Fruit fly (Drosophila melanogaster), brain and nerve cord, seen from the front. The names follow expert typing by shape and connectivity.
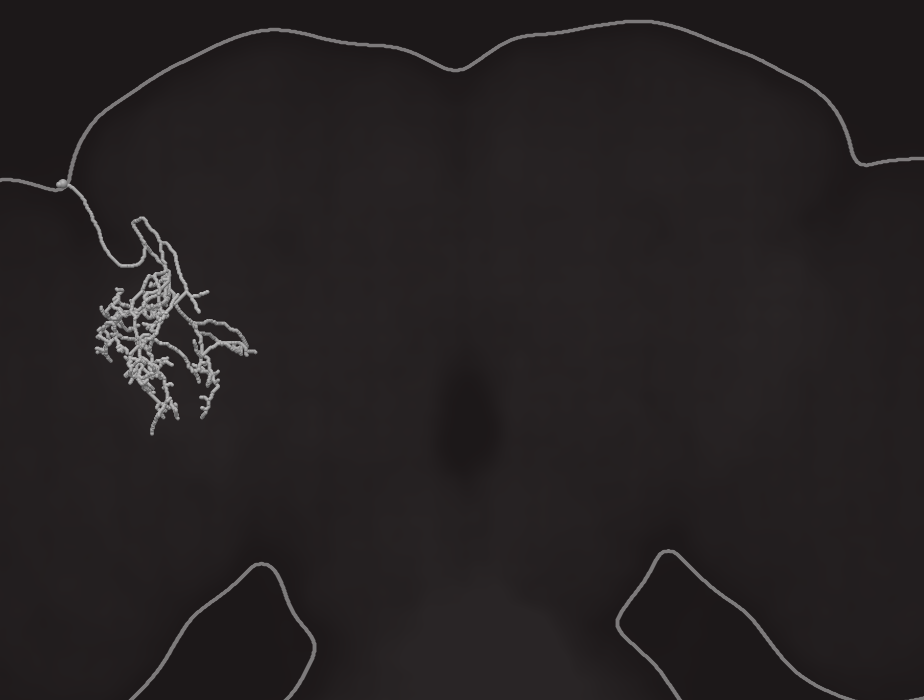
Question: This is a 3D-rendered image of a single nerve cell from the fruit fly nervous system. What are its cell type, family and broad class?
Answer: AVLP004_a; hemilineage LHl1; central-brain intrinsic neuron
